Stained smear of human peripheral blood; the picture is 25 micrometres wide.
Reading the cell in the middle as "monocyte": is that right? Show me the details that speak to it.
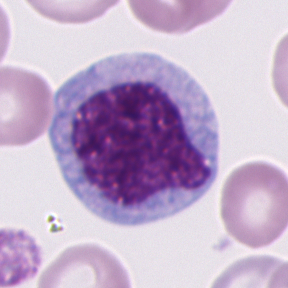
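Two features decide this: a round, smooth outline and a width of about 15 micrometres. On that basis, monocyte fits, and hairy cell does not.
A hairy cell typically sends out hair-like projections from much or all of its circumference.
The smooth outline seen here therefore speaks against hairy cell.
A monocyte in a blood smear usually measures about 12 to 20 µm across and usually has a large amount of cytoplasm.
The measured width falls within that range, and the nucleus fills only about 50% of the cell, so both points speak for monocyte.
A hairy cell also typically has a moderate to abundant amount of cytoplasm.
The share of cytoplasm would thus fit both names. Further observations: no vacuoles are seen in the cytoplasm, tiny pink-red dots are scattered over the nucleus, and a small greenish refractile speck lies below and left of the cell.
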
